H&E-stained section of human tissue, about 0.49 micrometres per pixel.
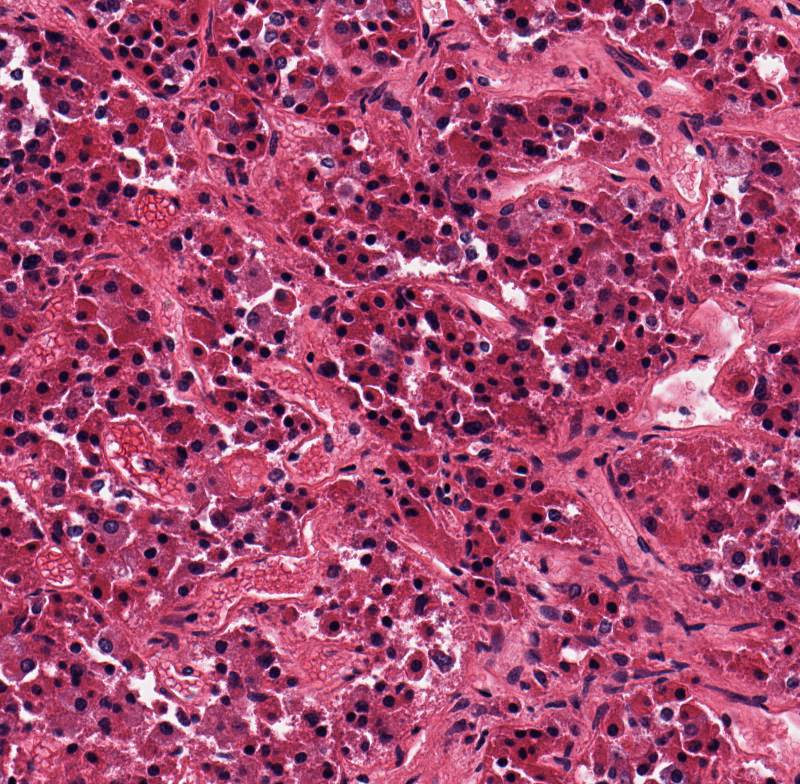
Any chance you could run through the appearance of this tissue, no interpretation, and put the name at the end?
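Throughout, I see cells lying in solid nests and cords parted by thin fibrous septa. Most are polygonal, with abundant granular, deeply eosinophilic cytoplasm; nuclei round, dark, mostly single, central. Thin-walled vascular spaces run between nests, one larger and empty at right middle. So: pituitary.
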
